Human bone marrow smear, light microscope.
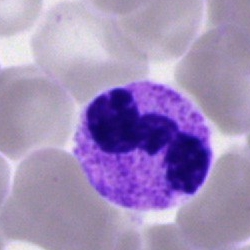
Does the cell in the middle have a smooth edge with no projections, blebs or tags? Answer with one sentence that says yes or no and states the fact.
Yes, a smooth outline without projections belongs to this cell.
